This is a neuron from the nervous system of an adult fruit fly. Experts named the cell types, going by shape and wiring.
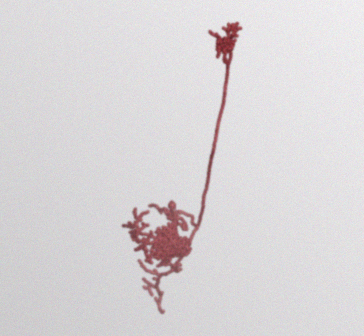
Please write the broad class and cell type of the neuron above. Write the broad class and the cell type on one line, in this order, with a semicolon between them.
ascending neuron; ANXXX041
